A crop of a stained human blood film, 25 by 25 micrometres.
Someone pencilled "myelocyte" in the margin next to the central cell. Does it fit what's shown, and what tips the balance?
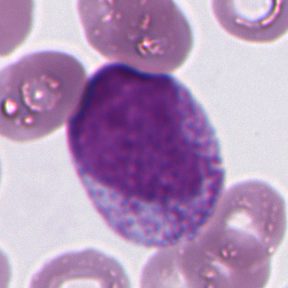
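An oval, smooth outline encloses this cell, whose nucleus fills the upper part while most of the cytoplasm lies below it. The cytoplasm is pale bluish, holds many fine purple-red granules, and shows no vacuoles.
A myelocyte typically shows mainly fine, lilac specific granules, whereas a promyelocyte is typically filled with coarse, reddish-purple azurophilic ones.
The fineness of the granules here therefore speaks for myelocyte and against promyelocyte. Myelocyte fits this cell; promyelocyte does not.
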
